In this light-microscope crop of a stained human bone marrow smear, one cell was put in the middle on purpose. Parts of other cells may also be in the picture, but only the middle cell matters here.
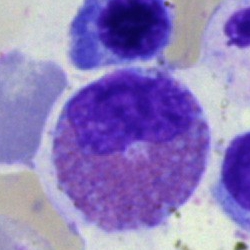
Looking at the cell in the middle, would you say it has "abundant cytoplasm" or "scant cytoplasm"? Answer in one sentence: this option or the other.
What surrounds the nucleus is plentiful cytoplasm.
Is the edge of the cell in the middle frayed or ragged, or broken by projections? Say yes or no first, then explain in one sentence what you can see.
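No. The cell has a round, smooth outline.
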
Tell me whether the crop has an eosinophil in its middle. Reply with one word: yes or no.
yes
